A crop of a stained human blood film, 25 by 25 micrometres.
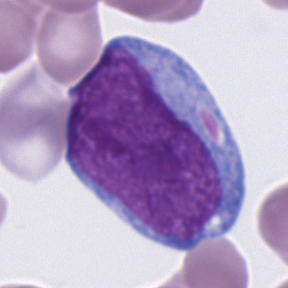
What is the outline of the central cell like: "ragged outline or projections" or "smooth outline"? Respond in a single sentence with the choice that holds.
No projections, blebs or ragged parts break the cell's outline.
